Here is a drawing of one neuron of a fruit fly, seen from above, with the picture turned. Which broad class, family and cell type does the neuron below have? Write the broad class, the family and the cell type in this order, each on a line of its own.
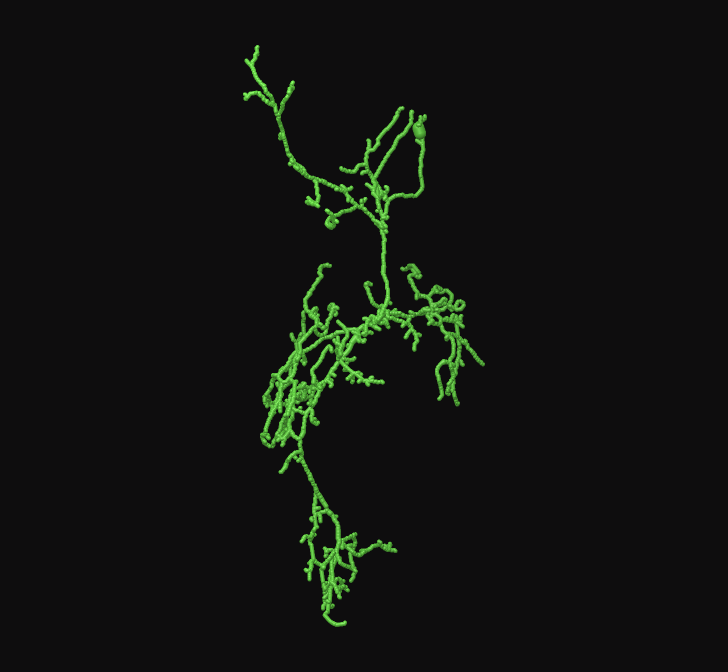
nerve-cord intrinsic neuron
hemilineage 03A
IN03A044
